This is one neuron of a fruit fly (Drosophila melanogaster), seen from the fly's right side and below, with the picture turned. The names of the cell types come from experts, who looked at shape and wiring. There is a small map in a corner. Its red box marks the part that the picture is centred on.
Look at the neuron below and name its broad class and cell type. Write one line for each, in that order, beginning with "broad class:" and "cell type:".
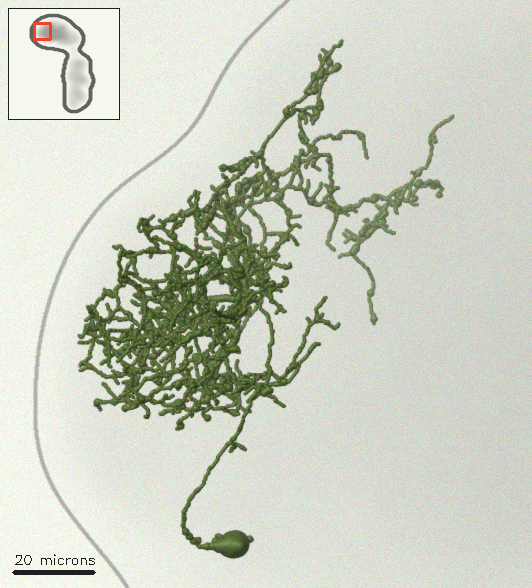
broad class: central-brain intrinsic neuron
cell type: SLP279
